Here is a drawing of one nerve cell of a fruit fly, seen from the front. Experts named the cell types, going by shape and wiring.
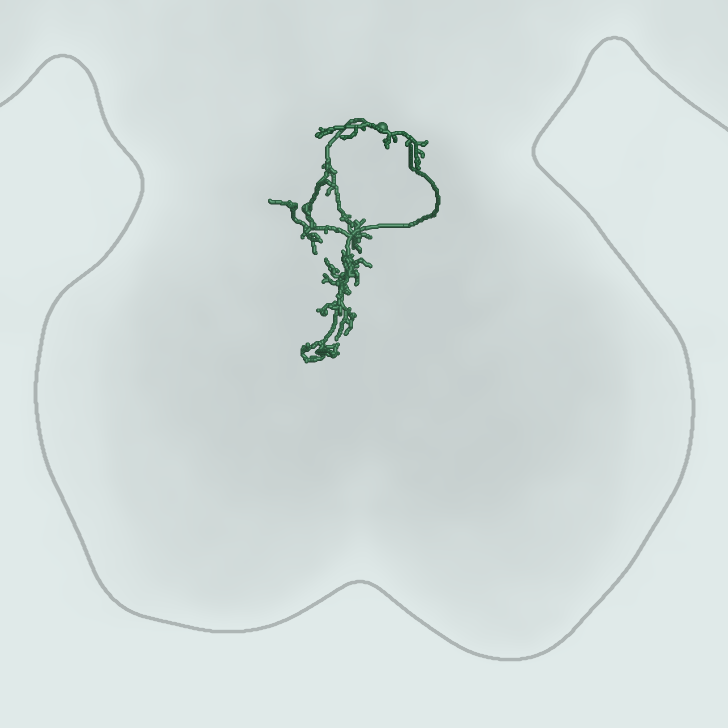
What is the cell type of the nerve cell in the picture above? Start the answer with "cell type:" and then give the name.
cell type: IN19B094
